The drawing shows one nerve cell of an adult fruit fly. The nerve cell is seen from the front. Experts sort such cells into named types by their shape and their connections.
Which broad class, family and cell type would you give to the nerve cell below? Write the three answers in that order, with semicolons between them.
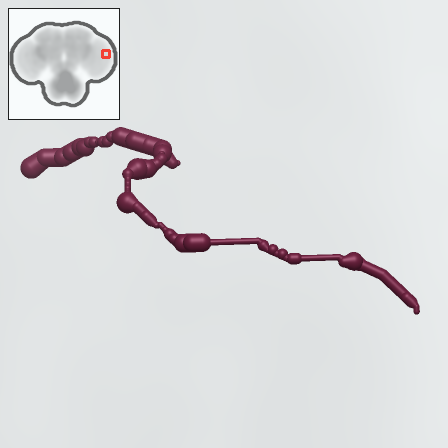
photoreceptor or other optic-lobe sensory neuron; class visual; R8p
